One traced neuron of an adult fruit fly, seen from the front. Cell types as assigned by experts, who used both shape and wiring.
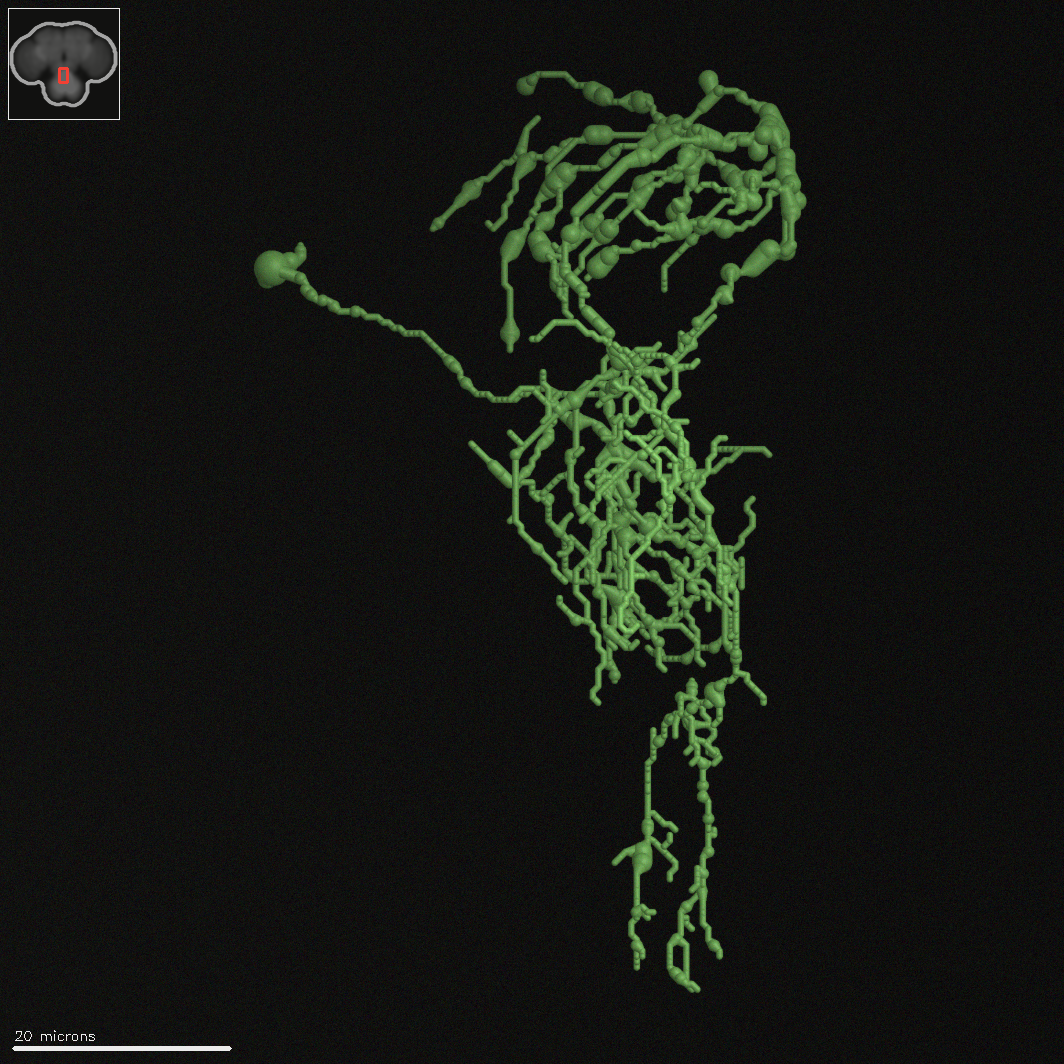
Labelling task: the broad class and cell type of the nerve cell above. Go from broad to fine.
nerve-cord intrinsic neuron; INXXX400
